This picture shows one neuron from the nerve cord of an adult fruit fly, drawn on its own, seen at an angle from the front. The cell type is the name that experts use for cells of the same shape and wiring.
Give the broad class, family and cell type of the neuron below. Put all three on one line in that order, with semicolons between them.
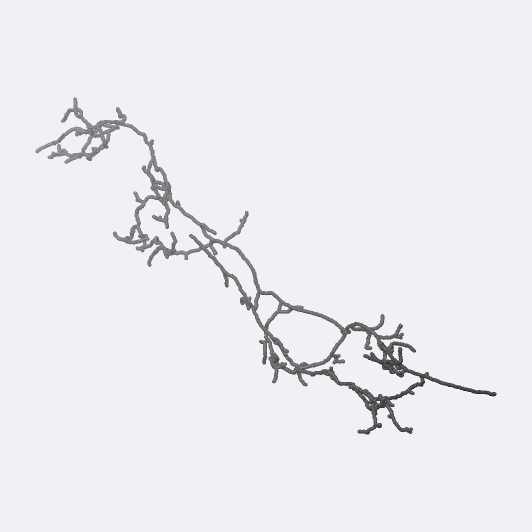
descending neuron; DNg; DNg68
